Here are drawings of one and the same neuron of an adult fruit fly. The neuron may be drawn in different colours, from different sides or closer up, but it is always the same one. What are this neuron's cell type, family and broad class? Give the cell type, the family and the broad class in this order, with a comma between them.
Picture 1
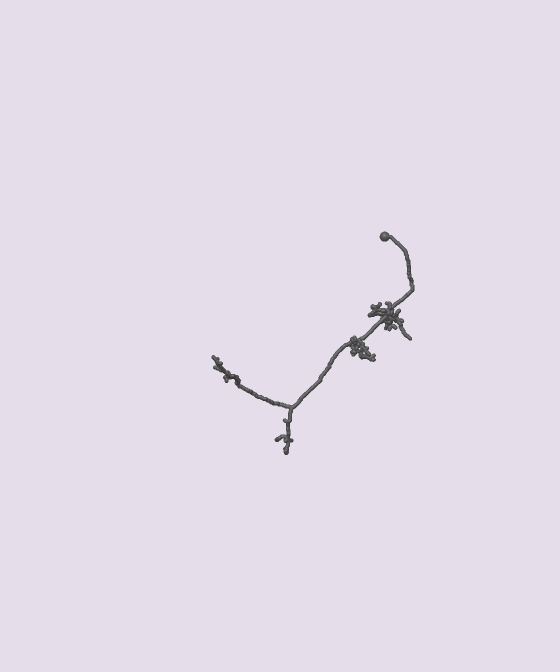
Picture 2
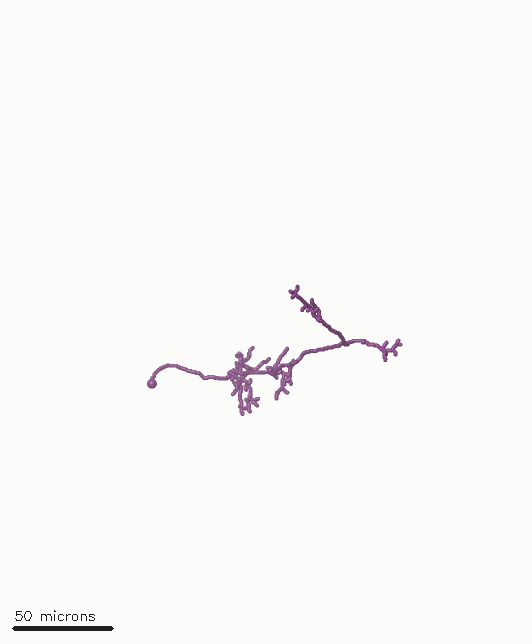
TmY13, TmY, optic-lobe intrinsic neuron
